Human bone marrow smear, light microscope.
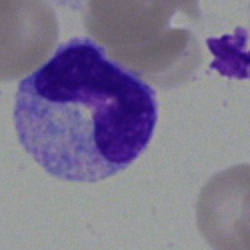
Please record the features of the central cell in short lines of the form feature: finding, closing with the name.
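Outline: roughly round, smooth
Nucleus: kidney-shaped, indentation facing lower left
Position: off-centre, upper right part of cell
Chromatin: dark purple, dense
Identification: band neutrophil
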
